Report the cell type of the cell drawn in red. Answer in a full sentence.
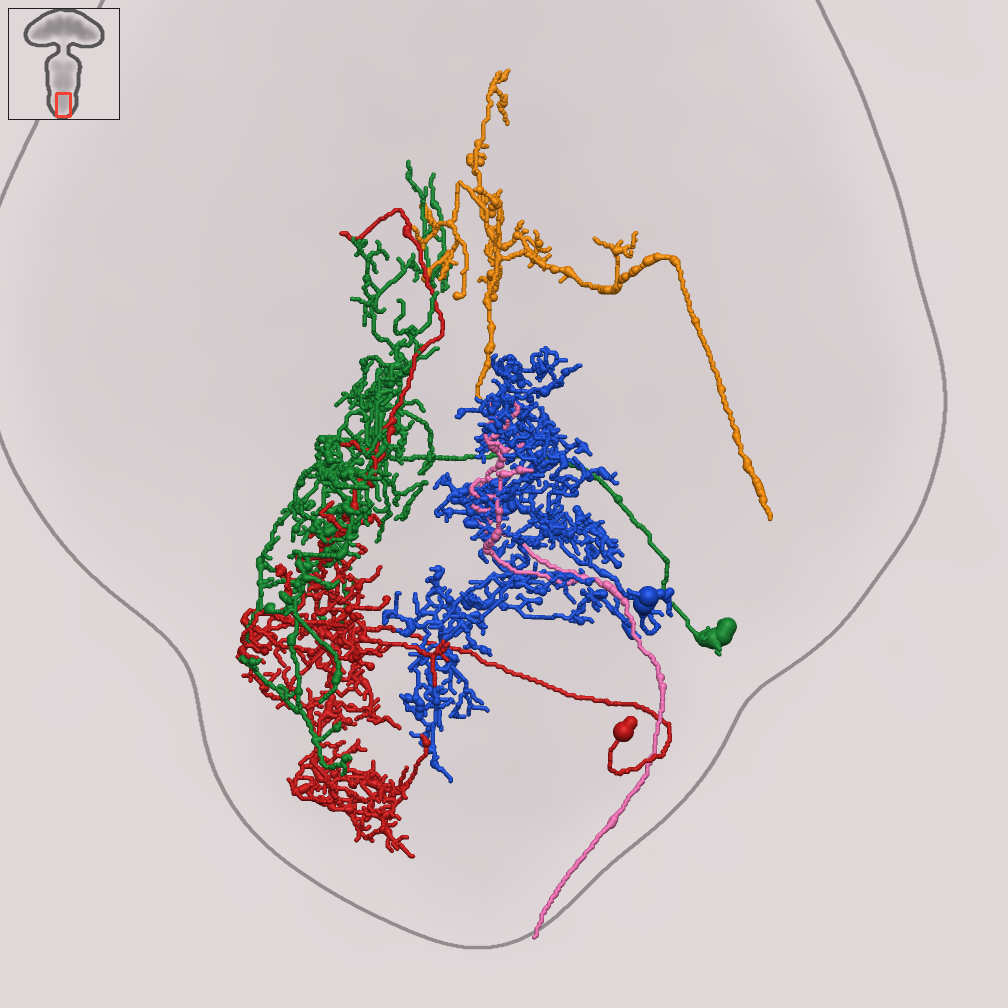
The cell type is IN01A065.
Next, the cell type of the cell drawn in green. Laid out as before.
The cell type is IN14A020.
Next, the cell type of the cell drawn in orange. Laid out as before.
The cell type is SNch01.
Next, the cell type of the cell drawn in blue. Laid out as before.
The cell type is INXXX316.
